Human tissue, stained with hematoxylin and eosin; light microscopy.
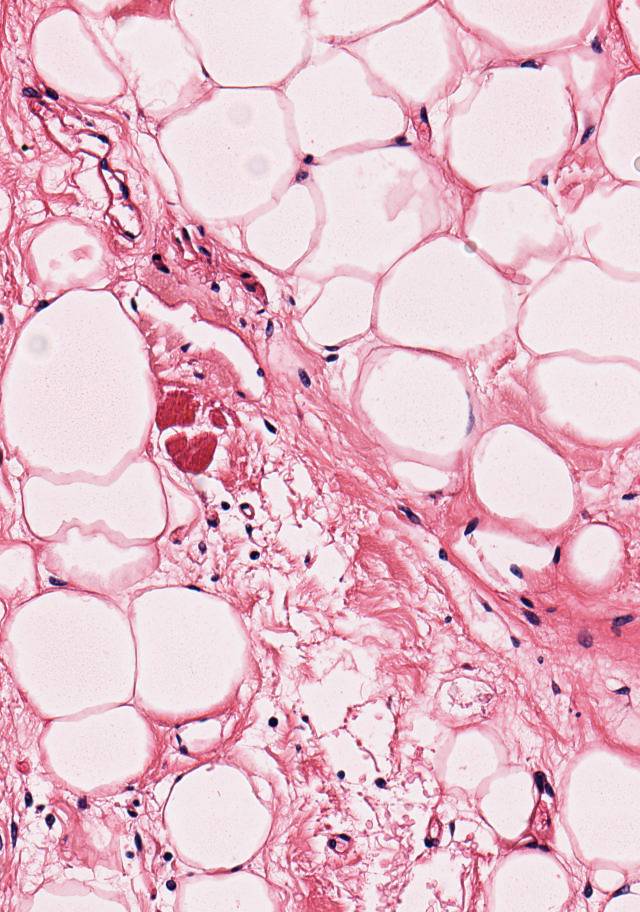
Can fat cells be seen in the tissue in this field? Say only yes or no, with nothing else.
Yes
